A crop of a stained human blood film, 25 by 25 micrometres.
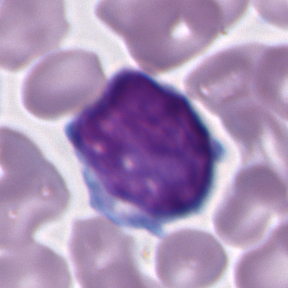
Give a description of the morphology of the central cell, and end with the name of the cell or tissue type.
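A single unlobed mass forms the nucleus. Its chromatin stains dark purple, broken by a few small pale spots. Pale blue cytoplasm is visible, mainly along the lower edge of the cell. This cell is a myeloblast.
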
